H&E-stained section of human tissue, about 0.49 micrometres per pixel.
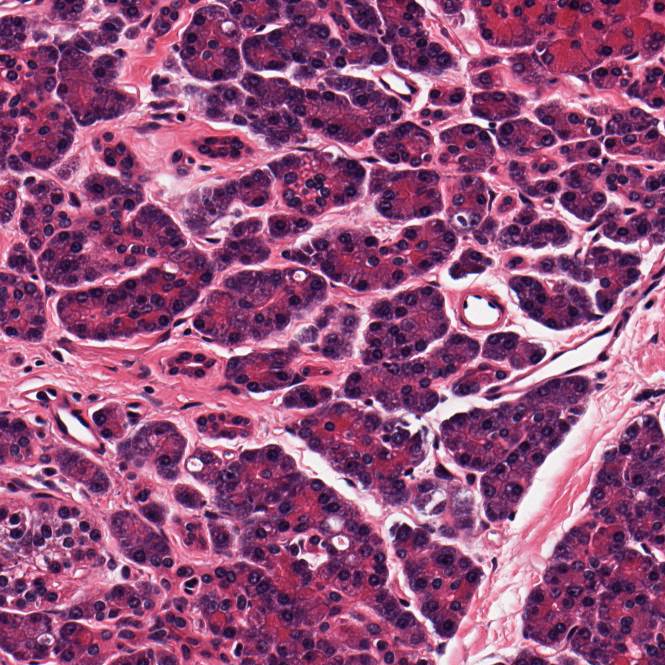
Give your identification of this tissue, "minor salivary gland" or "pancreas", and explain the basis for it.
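This is pancreas.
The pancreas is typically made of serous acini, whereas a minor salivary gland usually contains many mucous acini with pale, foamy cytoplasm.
Here the epithelial cells, filling most of the field as closely packed small nests and acini separated by thin strands of pink connective tissue, have abundant, deeply stained red-purple granular cytoplasm, not pale and foamy. Their nuclei are small, round, dark and fairly uniform in size.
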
